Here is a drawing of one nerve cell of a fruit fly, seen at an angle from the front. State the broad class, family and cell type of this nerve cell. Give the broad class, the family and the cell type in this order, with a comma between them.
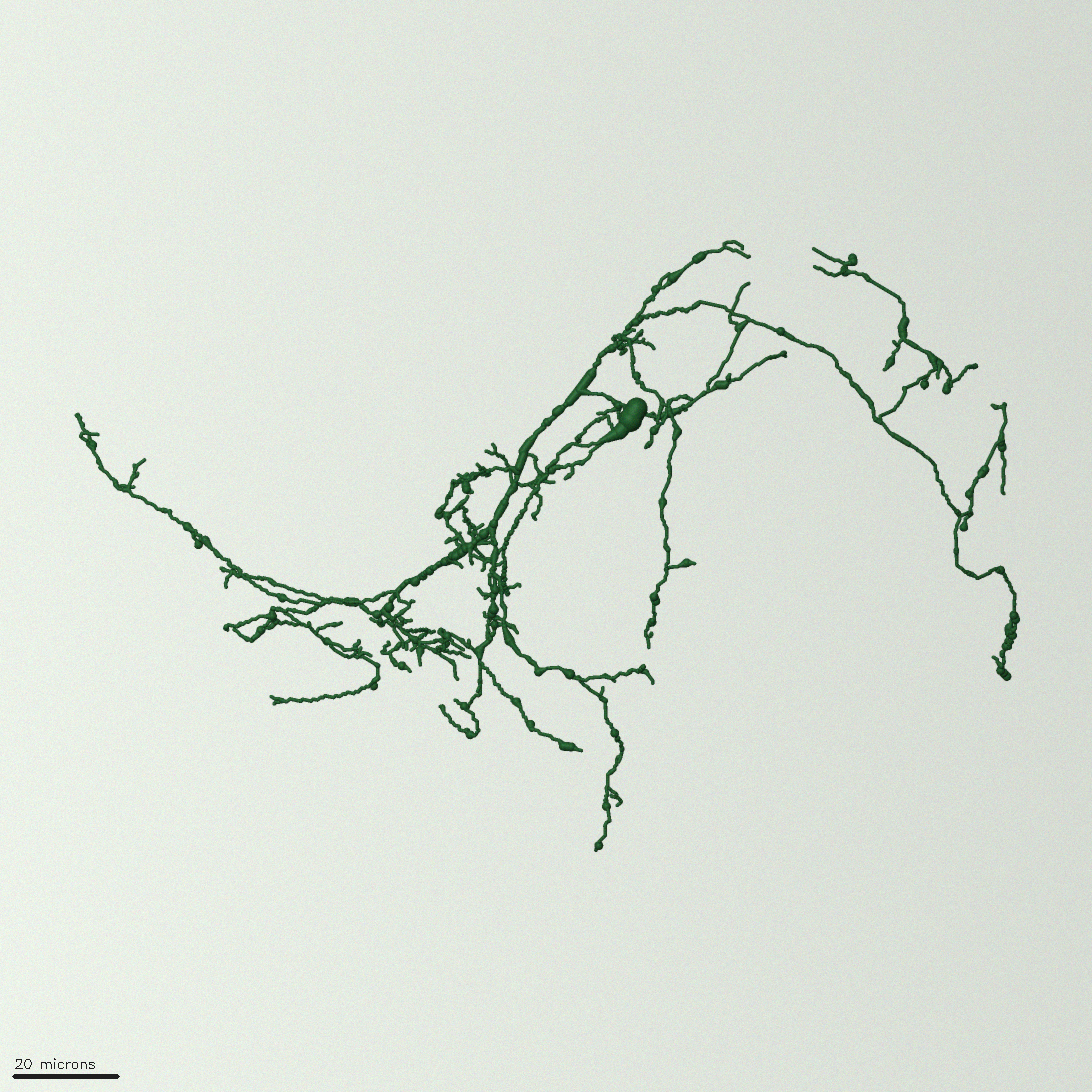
nerve-cord intrinsic neuron, hemilineage 16B, IN16B055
